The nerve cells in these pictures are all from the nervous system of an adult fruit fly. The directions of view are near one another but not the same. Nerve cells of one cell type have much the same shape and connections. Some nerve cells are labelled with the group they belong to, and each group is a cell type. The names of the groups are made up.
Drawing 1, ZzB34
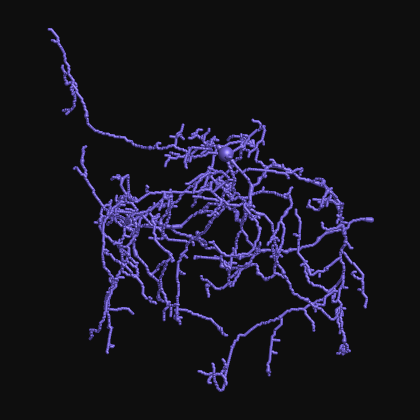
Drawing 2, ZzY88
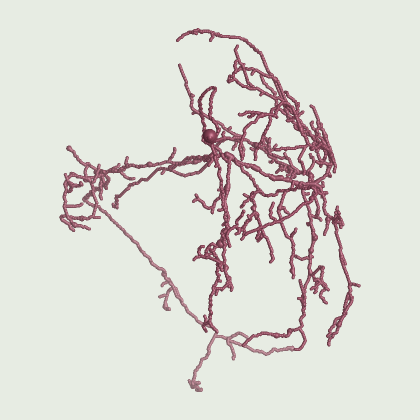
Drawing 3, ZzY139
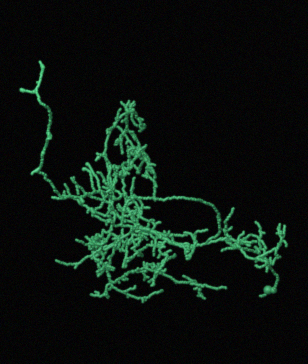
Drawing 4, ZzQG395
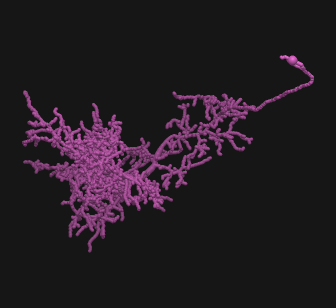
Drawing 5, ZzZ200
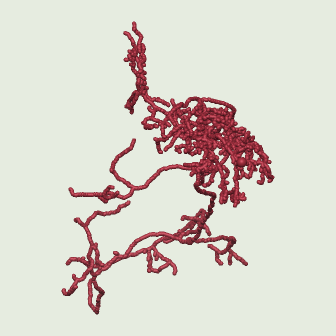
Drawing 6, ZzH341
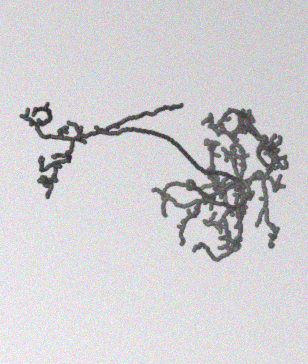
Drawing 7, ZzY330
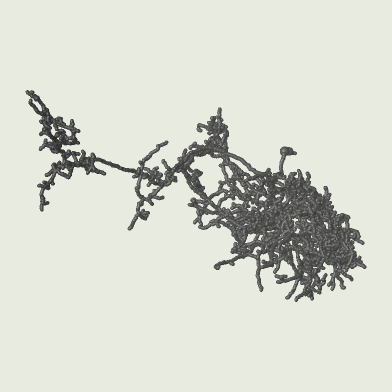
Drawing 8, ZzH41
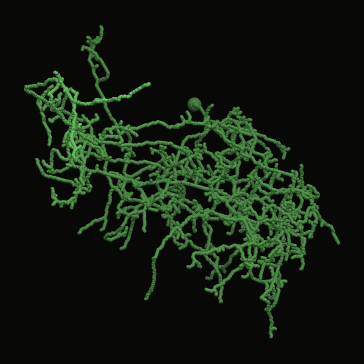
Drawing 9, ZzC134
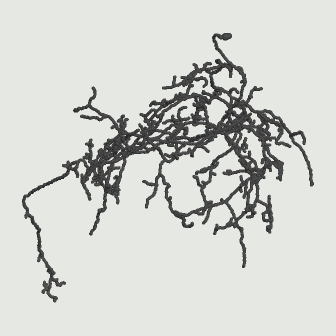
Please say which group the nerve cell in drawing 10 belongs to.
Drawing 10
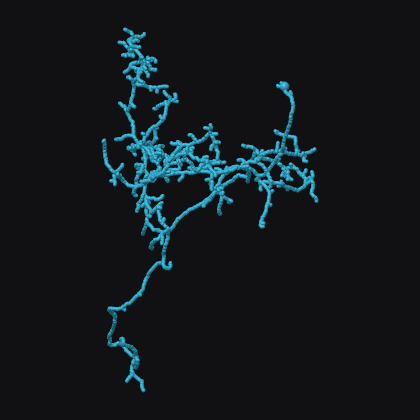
ZzY139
